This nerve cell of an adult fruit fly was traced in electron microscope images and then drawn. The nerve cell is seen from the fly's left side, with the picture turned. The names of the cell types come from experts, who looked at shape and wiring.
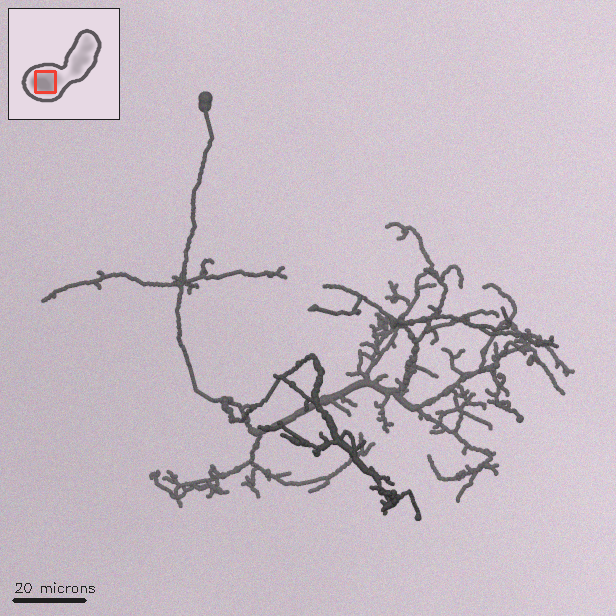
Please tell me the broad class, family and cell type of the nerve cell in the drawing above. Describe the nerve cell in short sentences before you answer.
By the scale bar it is about 150 microns wide in this view. Dozens of branch ends can be seen. Its broad class is central-brain intrinsic neuron. Its family is hemilineage DM6_central1. It is of cell type WED146_a.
